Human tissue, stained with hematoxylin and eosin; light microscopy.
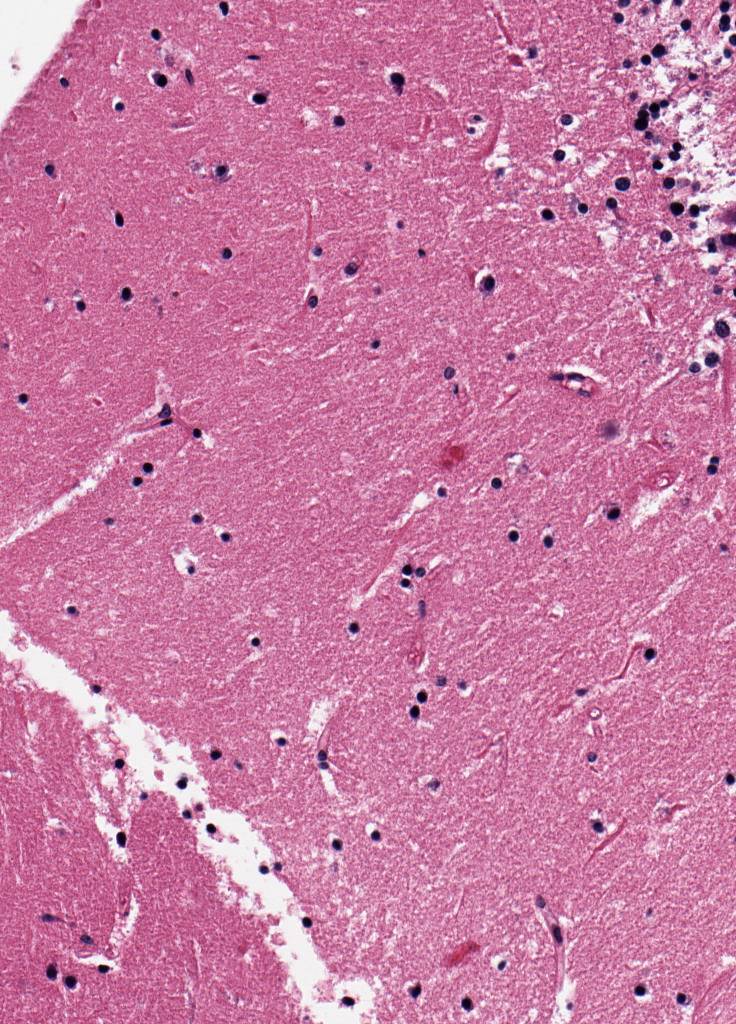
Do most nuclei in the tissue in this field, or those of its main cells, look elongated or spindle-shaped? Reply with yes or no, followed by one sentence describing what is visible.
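No. Many of the scattered small round nuclei sit within a clear perinuclear halo.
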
